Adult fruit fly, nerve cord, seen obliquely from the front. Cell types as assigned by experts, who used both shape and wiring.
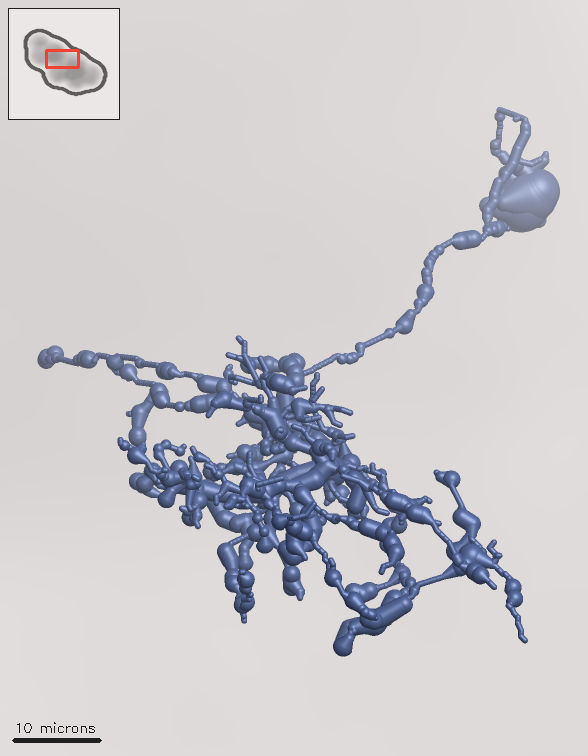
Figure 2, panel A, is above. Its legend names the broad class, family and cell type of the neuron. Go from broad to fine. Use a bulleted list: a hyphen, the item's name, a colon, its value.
- broad class: nerve-cord intrinsic neuron
- family: hemilineage 09A
- cell type: IN09A017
